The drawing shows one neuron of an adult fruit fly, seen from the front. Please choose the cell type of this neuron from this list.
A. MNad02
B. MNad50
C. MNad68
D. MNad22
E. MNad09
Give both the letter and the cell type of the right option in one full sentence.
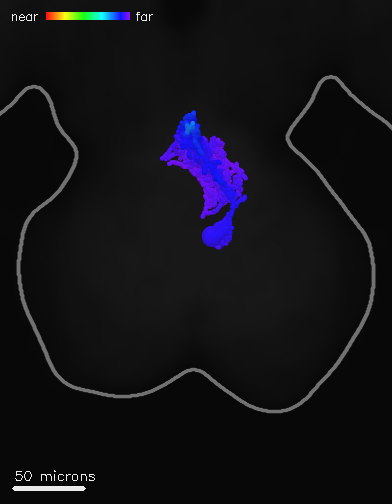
The cell type that the neuron has is MNad22, option D.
